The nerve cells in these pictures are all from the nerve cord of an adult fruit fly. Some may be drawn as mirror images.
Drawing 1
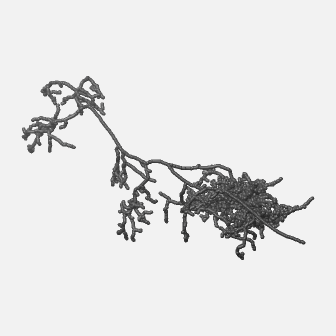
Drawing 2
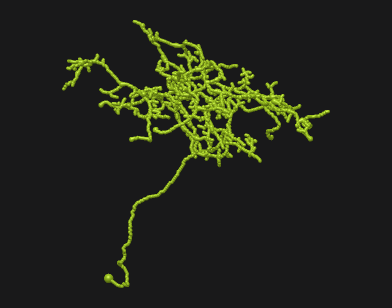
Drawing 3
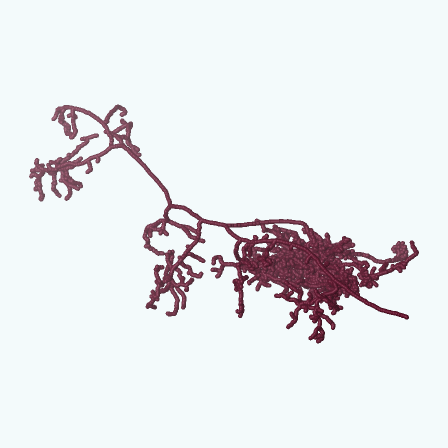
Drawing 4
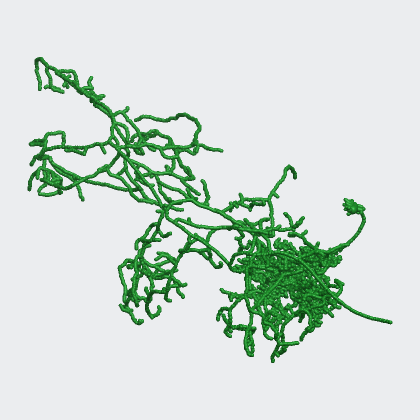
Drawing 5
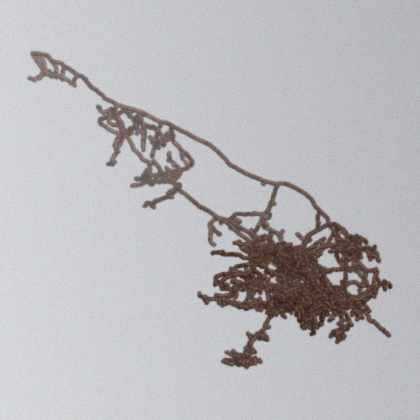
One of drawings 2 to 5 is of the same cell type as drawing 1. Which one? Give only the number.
3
